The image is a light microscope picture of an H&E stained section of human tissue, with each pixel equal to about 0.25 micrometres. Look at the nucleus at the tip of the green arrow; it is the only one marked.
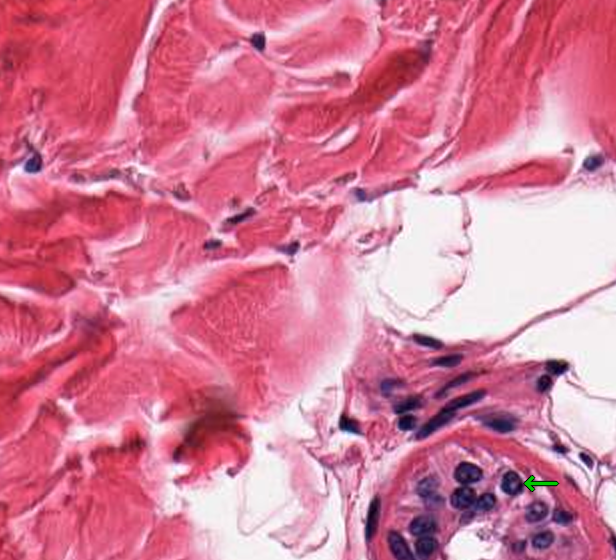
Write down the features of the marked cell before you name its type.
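The nucleus is round and dark, about the same size as the other round nuclei clustered around it. The cell sits among a group of similar cells inside a rounded tubular profile, which is bordered by a thick, smooth, bright pink band. The marked nucleus belongs to a sweat gland cell.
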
